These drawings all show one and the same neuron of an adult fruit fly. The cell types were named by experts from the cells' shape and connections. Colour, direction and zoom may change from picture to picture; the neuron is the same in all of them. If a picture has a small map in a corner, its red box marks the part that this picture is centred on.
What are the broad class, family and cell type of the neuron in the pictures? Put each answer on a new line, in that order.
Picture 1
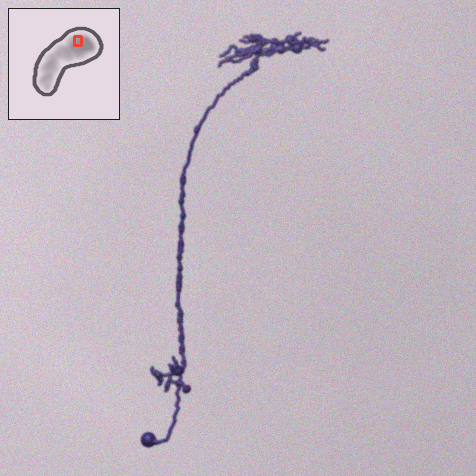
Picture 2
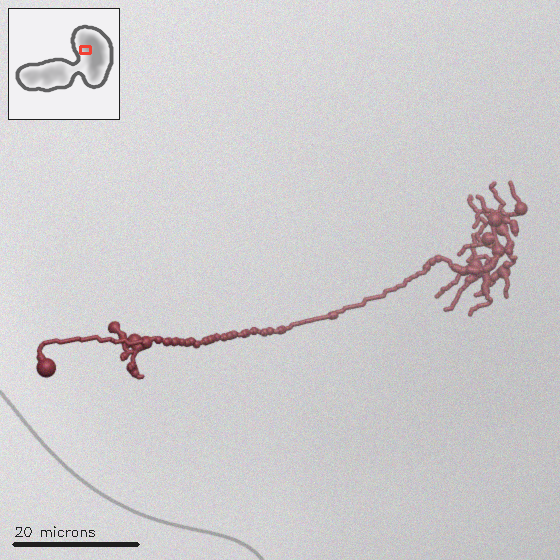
optic-lobe intrinsic neuron
T
T4a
